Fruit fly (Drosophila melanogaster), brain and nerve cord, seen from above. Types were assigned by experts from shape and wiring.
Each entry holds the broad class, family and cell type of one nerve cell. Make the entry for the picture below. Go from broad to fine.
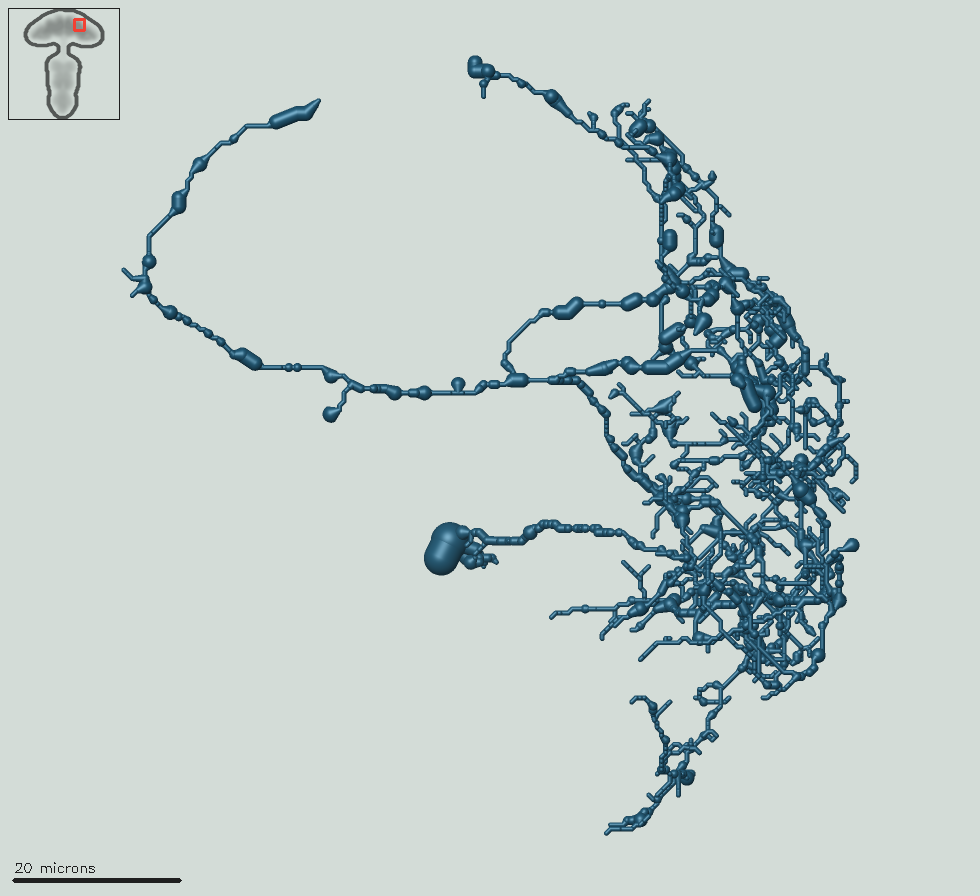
central-brain intrinsic neuron; hemilineage VLPl&p1_lateral; AVLP333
